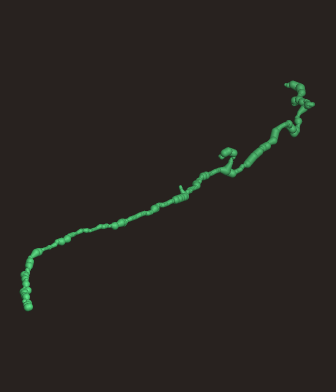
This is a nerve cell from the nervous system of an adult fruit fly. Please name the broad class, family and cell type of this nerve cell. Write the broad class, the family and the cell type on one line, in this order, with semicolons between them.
sensory neuron entering the nerve cord; class mechanosensory proprioceptive; SNpp57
